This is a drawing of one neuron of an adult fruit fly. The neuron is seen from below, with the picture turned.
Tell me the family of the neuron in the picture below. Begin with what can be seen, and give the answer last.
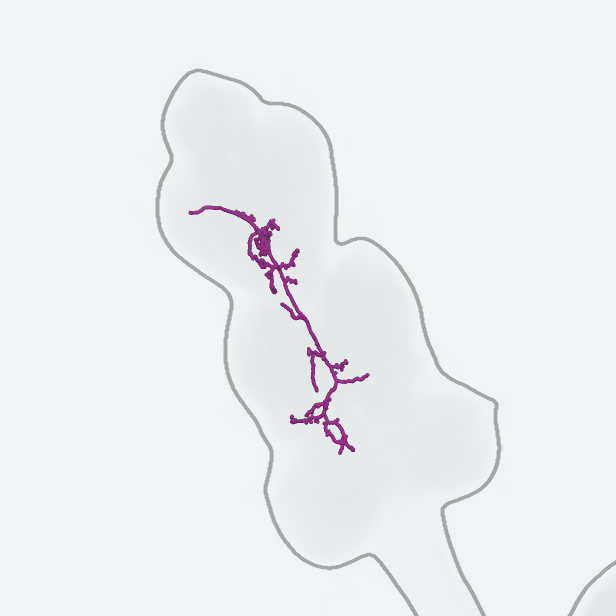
No cell body is drawn. In this view it is taller than it is wide. Its broad class is nerve-cord intrinsic neuron. The family is hemilineage 09A.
